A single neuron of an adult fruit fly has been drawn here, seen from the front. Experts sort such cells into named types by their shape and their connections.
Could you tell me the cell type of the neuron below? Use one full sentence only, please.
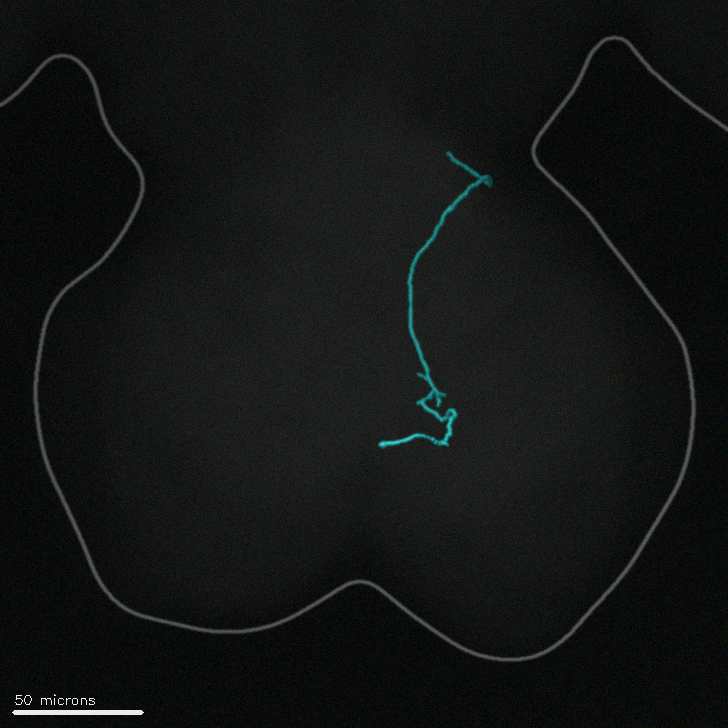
The cell type held by this neuron is SNpp01.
